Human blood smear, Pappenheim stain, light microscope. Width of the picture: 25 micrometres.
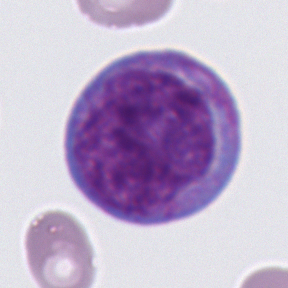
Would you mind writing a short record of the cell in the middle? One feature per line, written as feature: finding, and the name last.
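Size: about 15 micrometres across
Outline: round and smooth, no surface projections
Nucleus: off-centre toward the left
Cytoplasm: a blue rim around the nucleus, widest on the right
Pale crescent: in the cytoplasm, along the right edge of the nucleus
Name: atypical promyelocyte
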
